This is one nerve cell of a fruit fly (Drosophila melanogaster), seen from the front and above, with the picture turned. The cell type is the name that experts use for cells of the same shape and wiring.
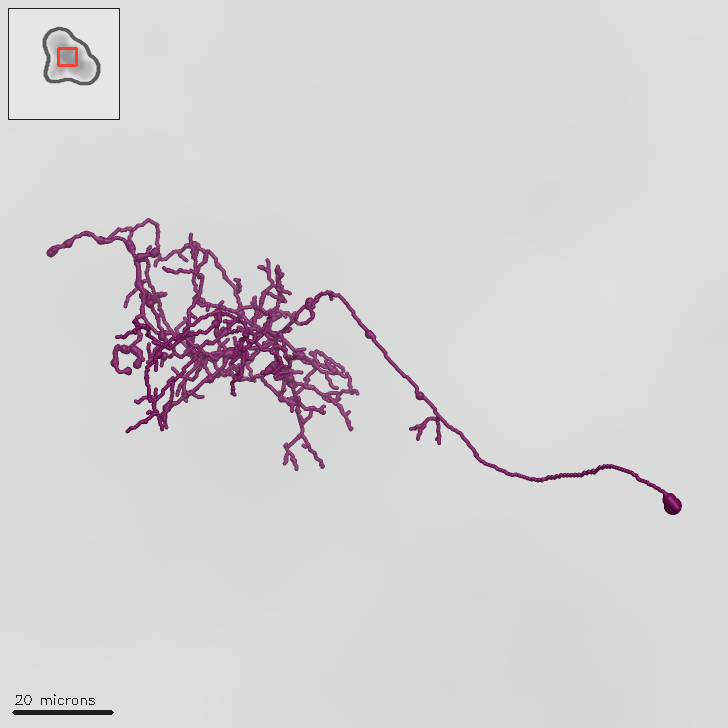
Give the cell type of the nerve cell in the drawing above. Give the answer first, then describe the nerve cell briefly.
Its cell type is IN14A063. It is a nerve-cord intrinsic neuron. By the scale bar it is about 130 microns wide in this view. The picture shows dozens of branch ends.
